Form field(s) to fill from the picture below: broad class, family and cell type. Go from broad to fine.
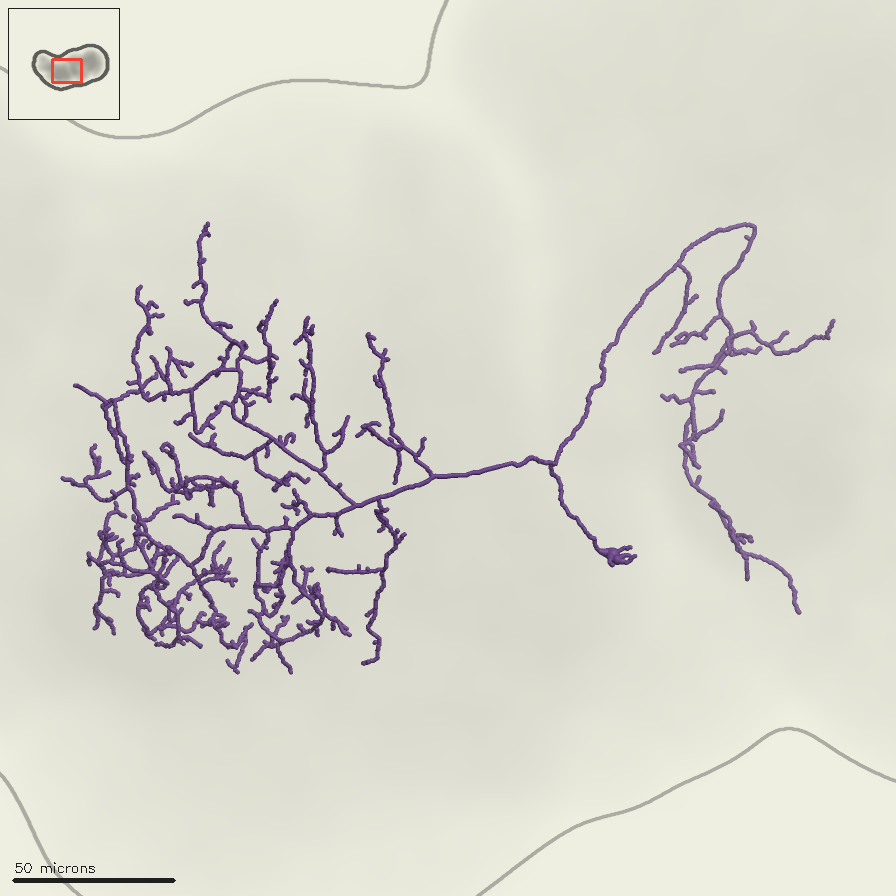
visual projection neuron; MeVP; MeVP60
